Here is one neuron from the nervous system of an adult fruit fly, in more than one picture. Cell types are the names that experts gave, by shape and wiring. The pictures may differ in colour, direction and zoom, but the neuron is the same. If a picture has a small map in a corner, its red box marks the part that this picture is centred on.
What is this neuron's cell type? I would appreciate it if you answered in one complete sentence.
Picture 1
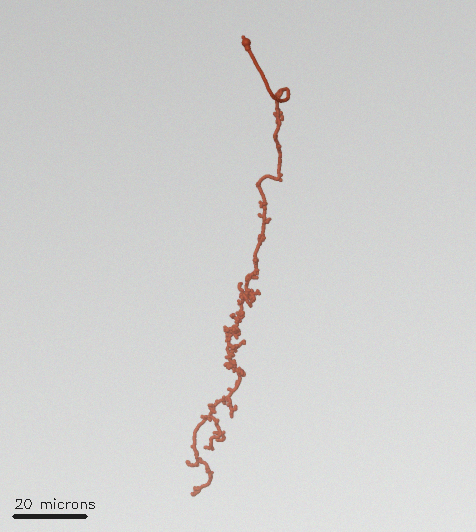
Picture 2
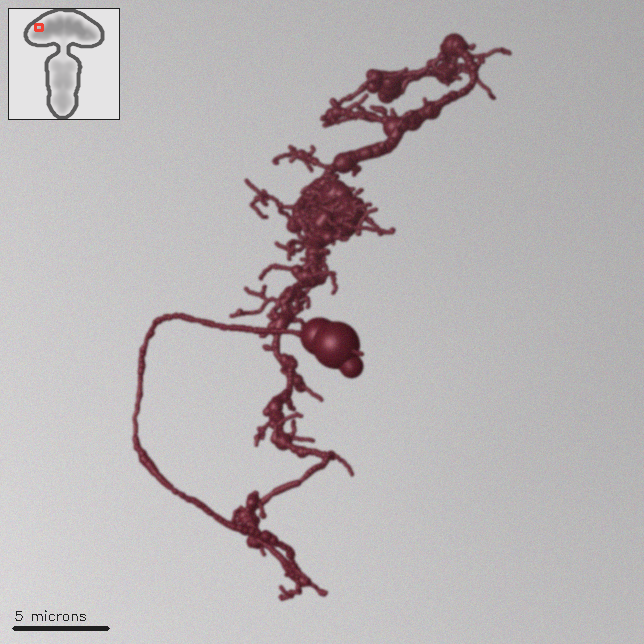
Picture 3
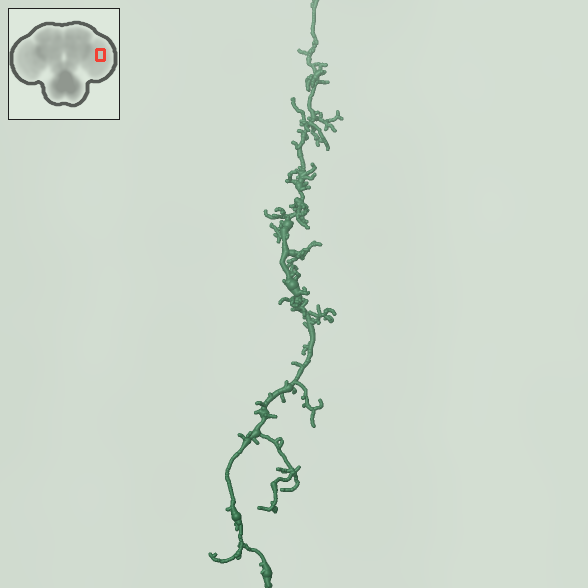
The cell type held by this neuron is Dm3c.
